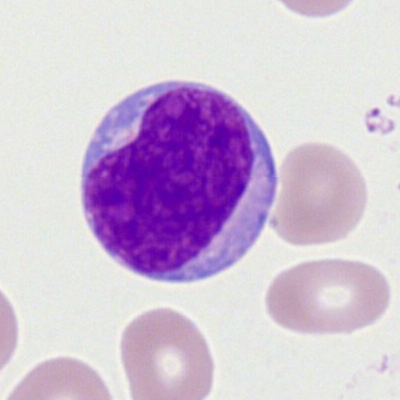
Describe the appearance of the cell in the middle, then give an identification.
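The nucleus fills most of the cell and has a shallow notch on its upper left side. Its chromatin is coarse and clumped. The rim of cytoplasm is widest along the lower right side. The cell is a myeloblast.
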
